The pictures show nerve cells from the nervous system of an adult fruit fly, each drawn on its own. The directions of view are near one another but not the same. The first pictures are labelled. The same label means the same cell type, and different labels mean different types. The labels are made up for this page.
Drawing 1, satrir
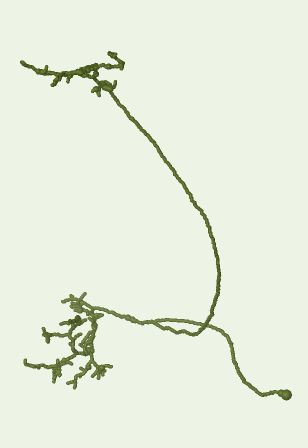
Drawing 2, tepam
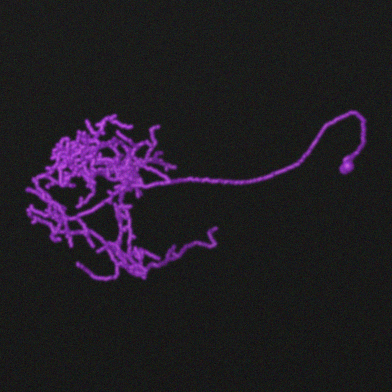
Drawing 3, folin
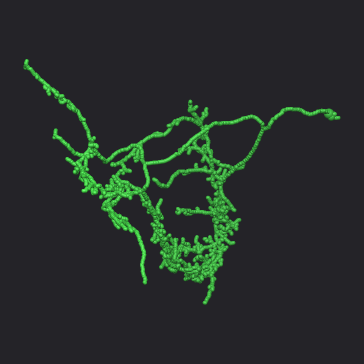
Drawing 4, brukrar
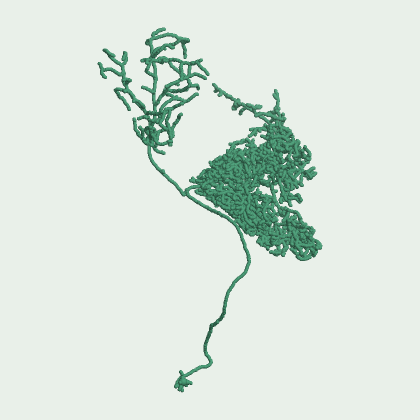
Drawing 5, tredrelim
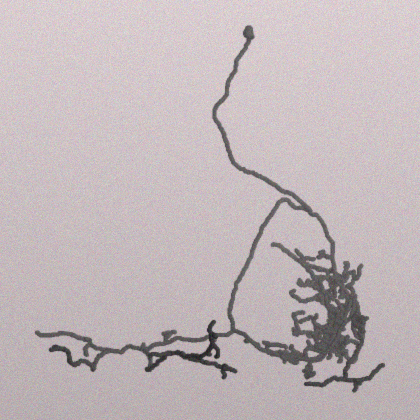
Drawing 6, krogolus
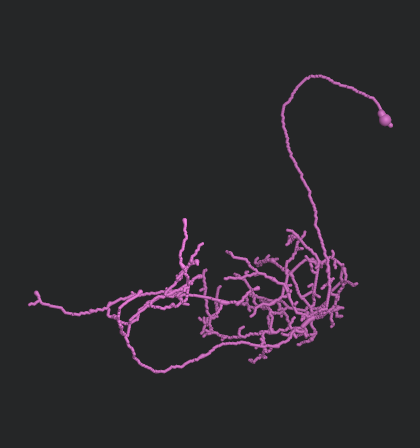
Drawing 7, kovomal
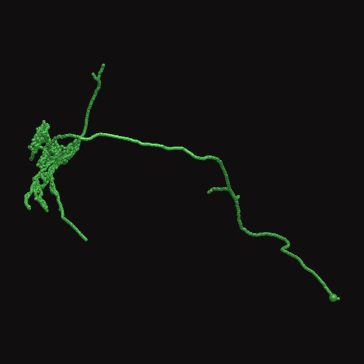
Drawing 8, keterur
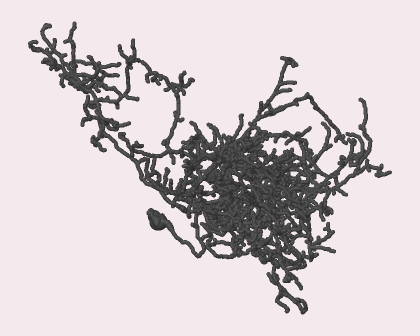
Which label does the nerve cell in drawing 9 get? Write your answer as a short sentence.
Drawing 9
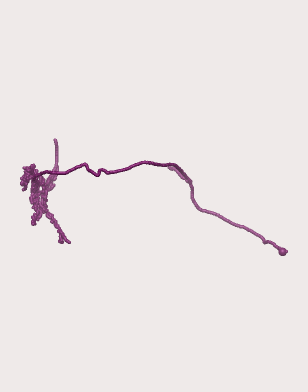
It belongs to kovomal.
